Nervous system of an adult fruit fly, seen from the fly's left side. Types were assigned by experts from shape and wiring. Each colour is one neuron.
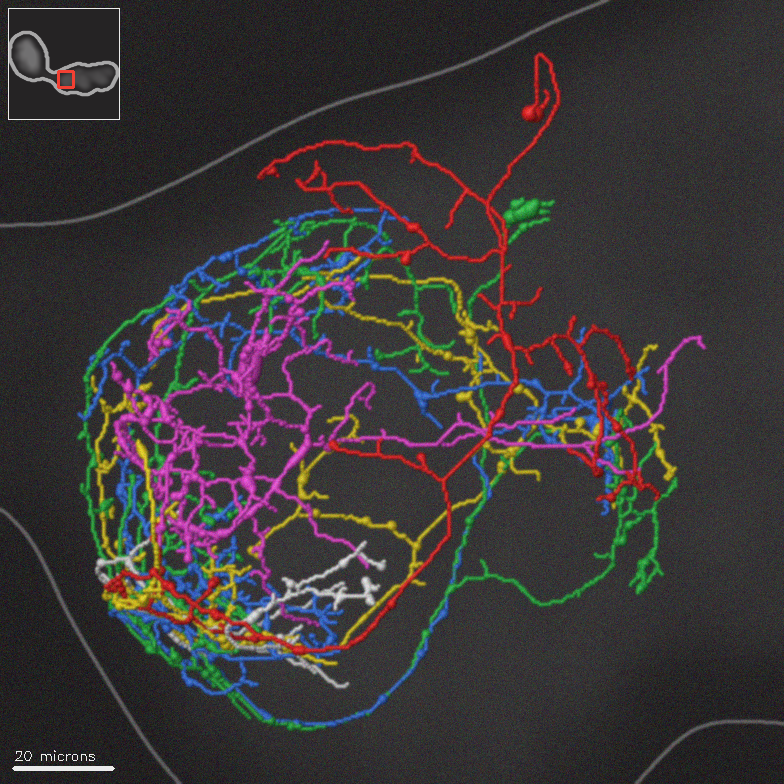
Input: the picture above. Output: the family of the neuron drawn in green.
hemilineage 19A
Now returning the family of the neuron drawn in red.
hemilineage 19A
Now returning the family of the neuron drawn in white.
hemilineage 19A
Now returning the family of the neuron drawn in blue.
hemilineage 19A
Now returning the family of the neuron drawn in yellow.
hemilineage 19A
